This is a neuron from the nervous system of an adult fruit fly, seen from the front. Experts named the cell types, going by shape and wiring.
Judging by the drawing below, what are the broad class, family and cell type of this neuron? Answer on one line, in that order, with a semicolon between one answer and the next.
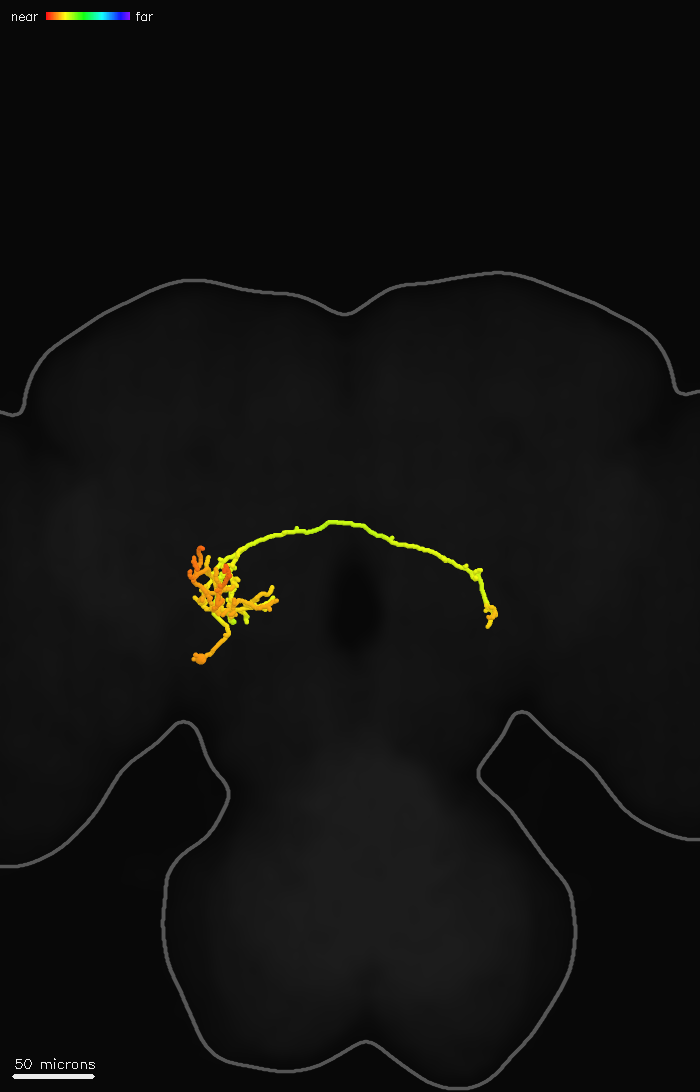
central-brain intrinsic neuron; hemilineage ALv2; CB4083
